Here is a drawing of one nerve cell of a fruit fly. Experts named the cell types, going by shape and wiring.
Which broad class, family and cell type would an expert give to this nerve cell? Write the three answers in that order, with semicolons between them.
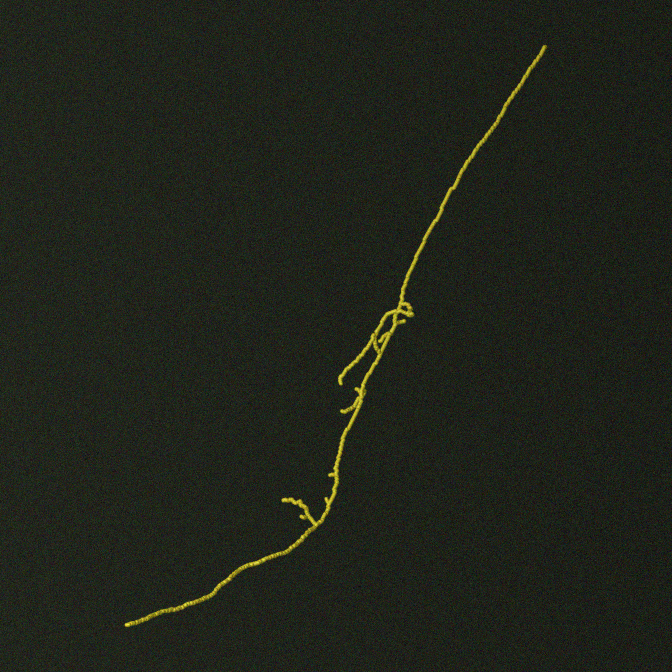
sensory neuron ascending to the brain; class mechanosensory proprioceptive; SApp08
